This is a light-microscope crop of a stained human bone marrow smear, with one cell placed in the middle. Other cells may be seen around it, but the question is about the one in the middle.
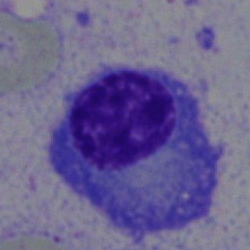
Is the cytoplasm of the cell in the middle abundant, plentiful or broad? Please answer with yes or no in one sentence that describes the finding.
Yes, it is abundant cytoplasm that surrounds its nucleus.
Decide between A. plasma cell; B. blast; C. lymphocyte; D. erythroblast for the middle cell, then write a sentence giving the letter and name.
The cell centred in the crop is a plasma cell, and the correct option is thus A.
